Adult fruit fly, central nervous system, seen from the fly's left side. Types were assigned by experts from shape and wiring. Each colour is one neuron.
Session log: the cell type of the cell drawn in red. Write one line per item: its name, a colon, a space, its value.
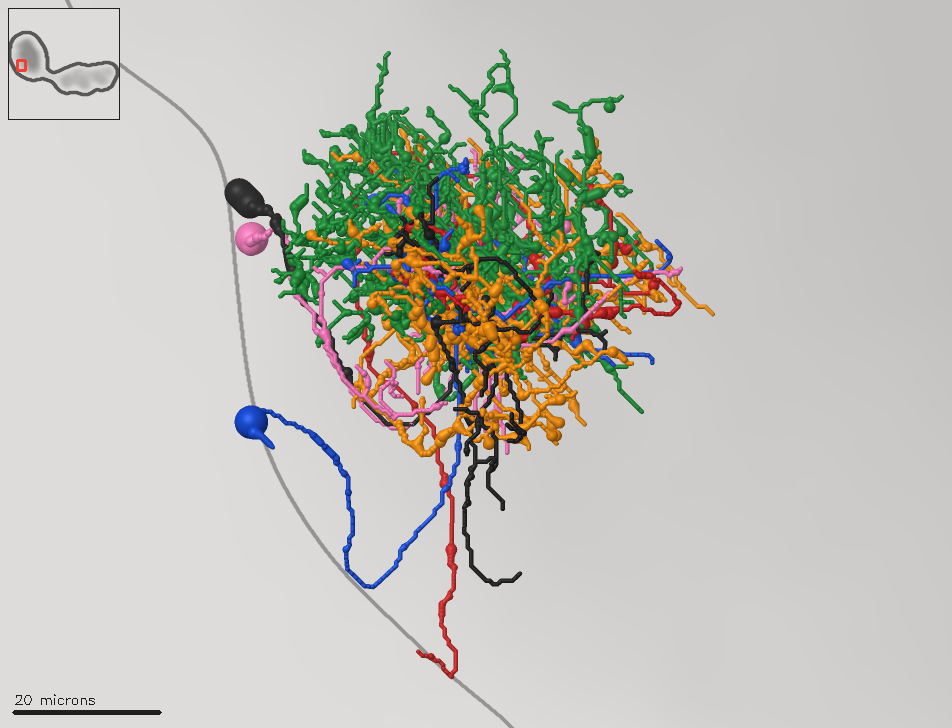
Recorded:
cell type: PhG6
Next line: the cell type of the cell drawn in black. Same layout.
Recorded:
cell type: GNG275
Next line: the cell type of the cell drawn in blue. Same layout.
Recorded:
cell type: GNG425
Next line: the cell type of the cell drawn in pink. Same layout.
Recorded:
cell type: GNG372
